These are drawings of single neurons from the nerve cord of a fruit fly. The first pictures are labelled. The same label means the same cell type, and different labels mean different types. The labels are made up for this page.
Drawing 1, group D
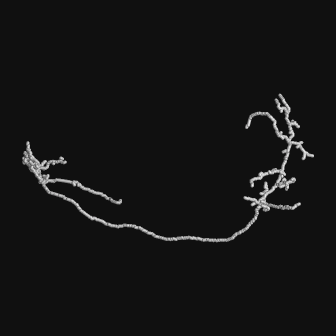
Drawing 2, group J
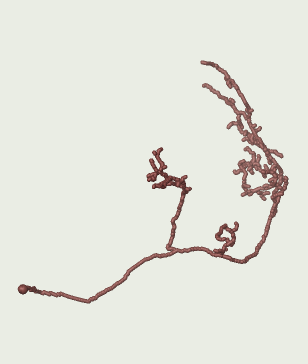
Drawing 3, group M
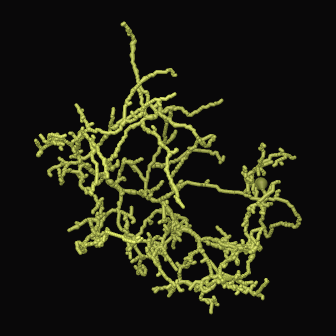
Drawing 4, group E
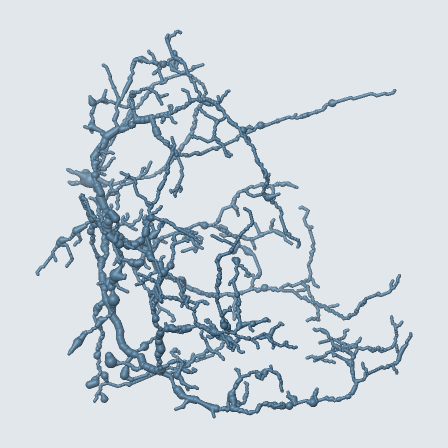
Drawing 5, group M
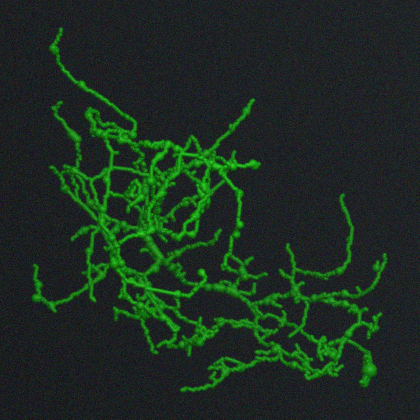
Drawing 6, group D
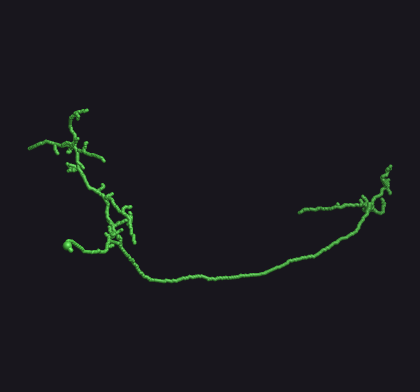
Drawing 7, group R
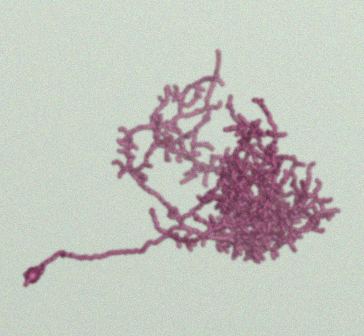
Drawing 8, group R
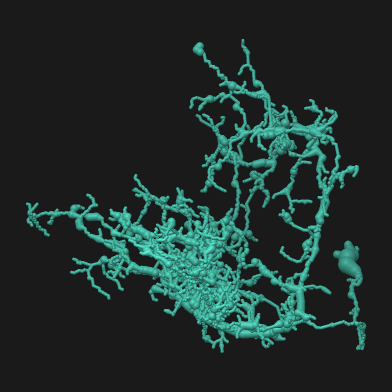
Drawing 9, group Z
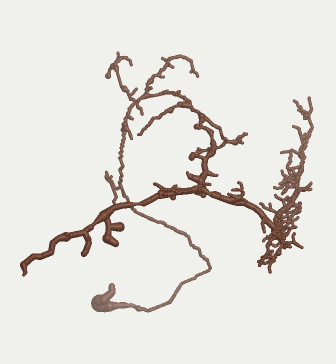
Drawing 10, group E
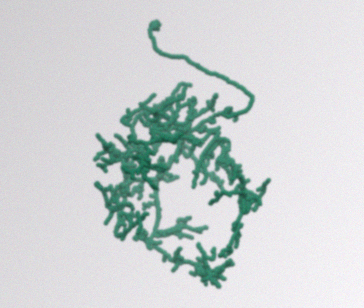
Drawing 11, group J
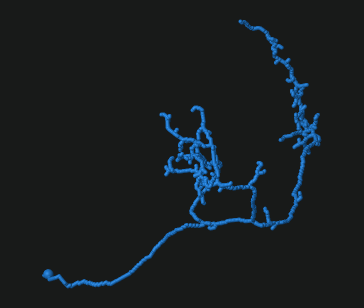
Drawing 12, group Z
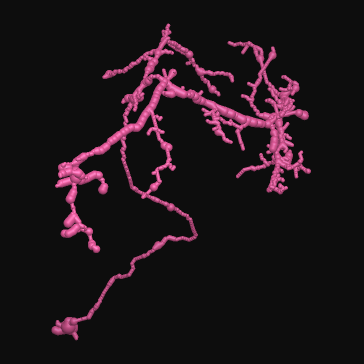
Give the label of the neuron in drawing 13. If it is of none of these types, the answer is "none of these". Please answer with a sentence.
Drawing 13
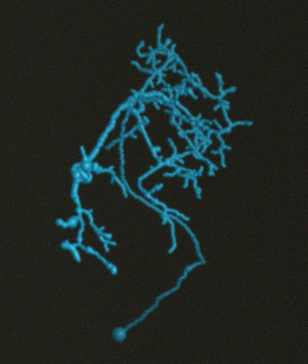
It belongs to group Z.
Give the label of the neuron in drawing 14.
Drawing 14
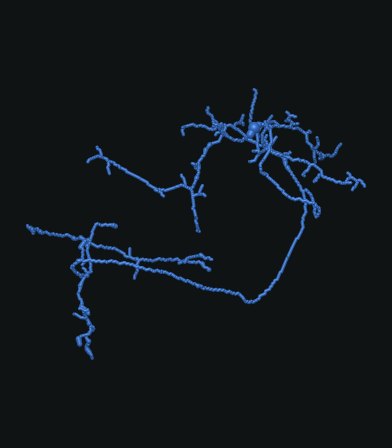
It belongs to none of these.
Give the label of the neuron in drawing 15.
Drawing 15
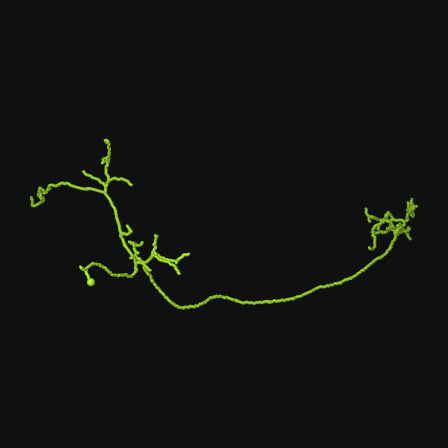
It belongs to group D.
